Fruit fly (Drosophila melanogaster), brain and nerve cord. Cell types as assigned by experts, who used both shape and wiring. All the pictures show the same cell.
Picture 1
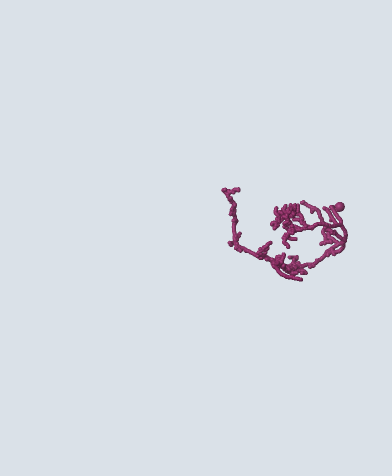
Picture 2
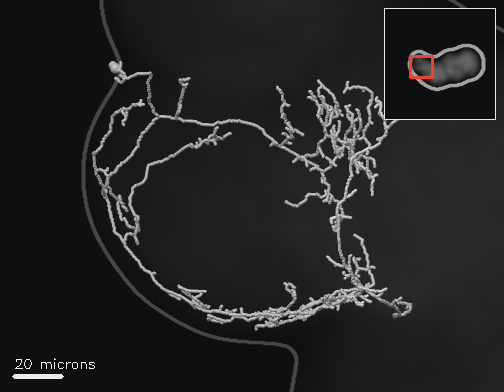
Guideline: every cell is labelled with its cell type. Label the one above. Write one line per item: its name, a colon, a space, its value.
cell type: IN19A057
